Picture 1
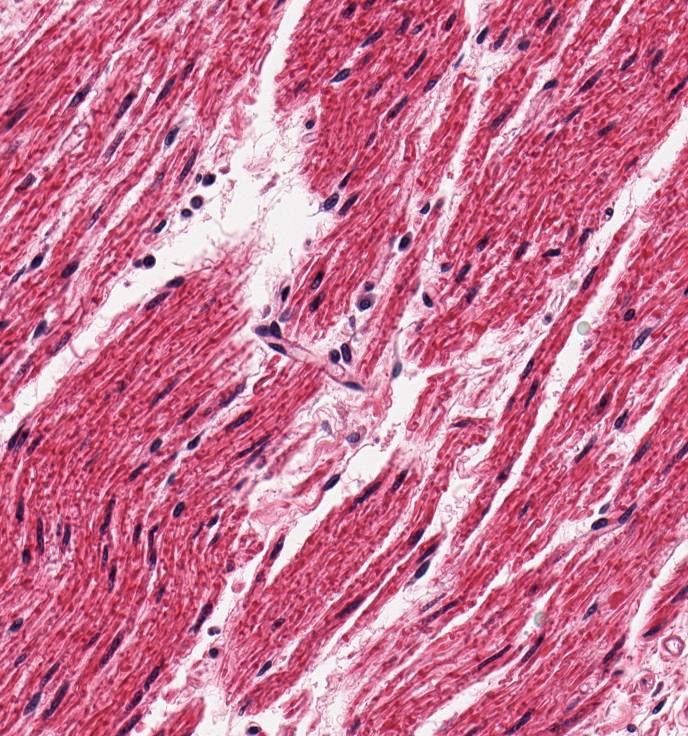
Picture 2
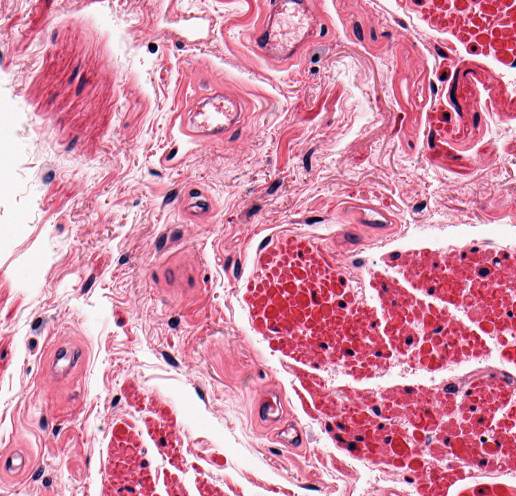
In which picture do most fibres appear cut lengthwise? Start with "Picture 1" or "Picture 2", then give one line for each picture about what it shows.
Picture 1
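Picture 1: The fibre cytoplasm is deep pink with a finely streaked texture running along the fibres.
Picture 2: The right and lower part of the field is filled by densely packed, deep red muscle bundles cut across, while the upper left holds looser connective tissue.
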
